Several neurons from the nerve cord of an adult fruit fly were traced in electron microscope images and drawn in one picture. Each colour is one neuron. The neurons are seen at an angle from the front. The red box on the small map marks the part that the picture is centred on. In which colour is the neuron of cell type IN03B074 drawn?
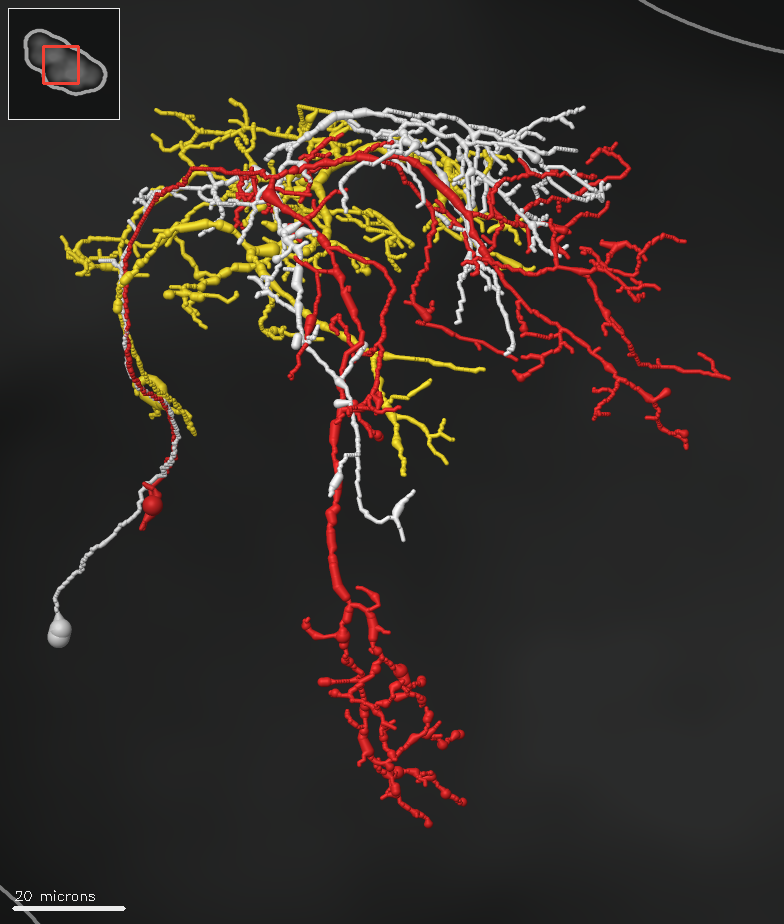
white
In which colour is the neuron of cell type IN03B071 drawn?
red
